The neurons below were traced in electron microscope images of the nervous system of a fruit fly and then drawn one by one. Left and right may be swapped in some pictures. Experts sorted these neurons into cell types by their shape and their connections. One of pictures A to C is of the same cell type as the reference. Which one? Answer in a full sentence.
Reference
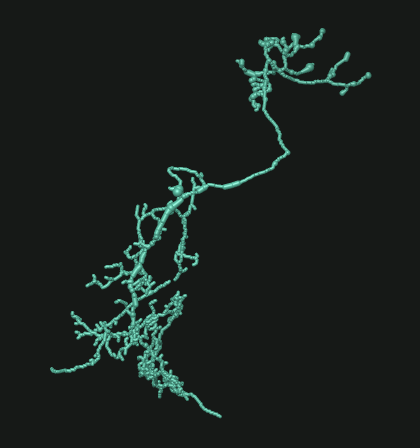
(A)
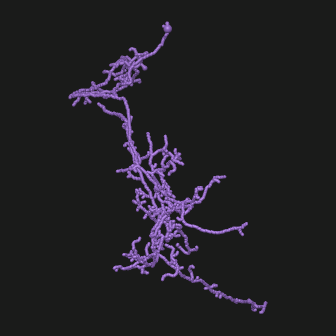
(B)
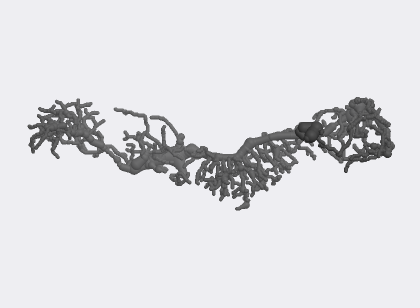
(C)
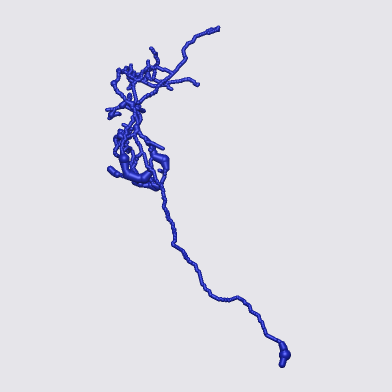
Picture A shows a neuron of the same cell type.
